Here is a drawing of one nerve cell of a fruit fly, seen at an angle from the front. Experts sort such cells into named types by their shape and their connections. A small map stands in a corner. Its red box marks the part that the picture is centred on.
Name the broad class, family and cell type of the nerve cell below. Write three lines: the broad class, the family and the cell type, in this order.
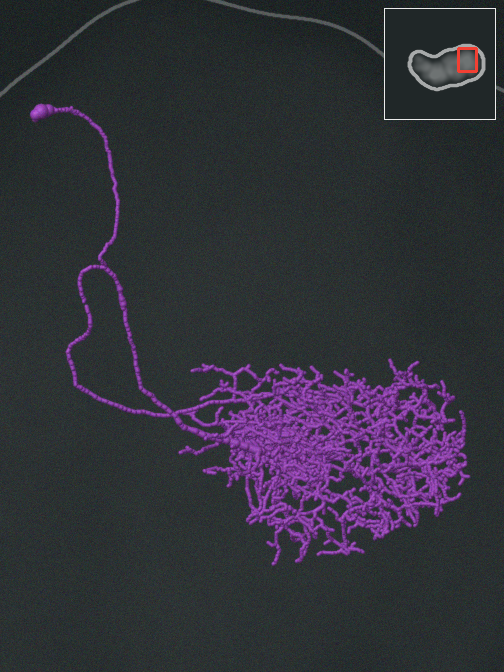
central-brain intrinsic neuron
hemilineage SMPp&v1_posterior
PVLP107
